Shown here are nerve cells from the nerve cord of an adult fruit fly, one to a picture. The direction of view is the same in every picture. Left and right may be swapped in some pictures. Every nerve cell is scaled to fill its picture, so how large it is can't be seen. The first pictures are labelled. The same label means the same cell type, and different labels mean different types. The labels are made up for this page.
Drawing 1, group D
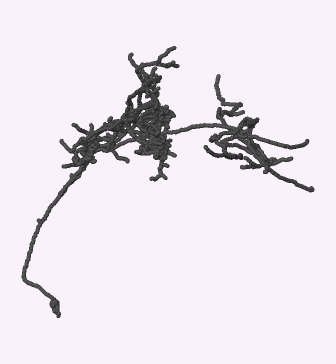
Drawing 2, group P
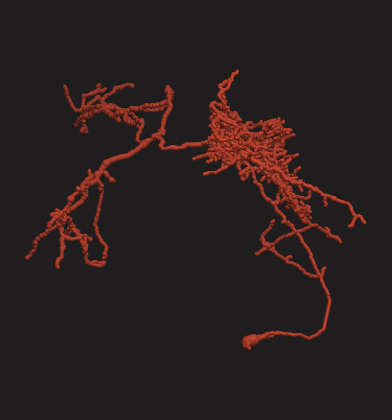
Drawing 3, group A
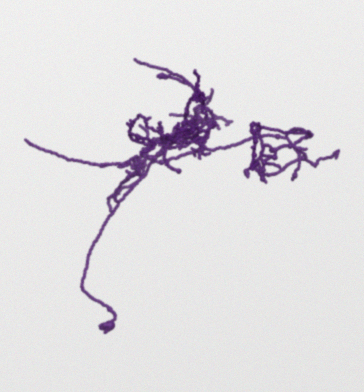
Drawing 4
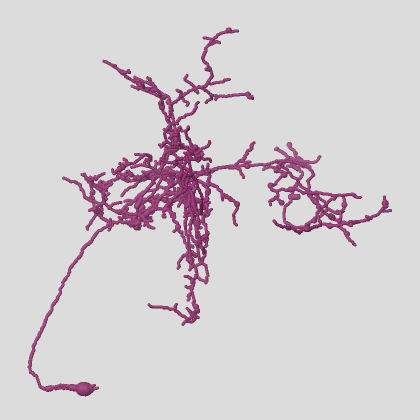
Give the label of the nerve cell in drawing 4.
group D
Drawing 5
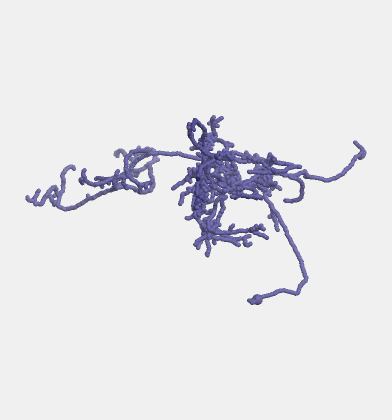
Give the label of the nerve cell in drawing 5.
group D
